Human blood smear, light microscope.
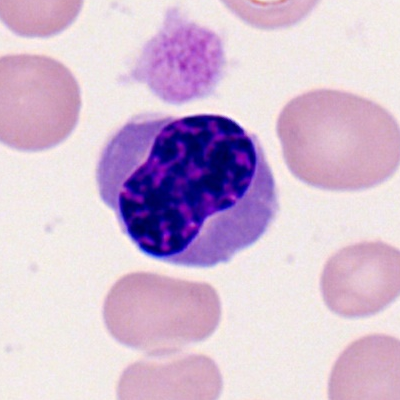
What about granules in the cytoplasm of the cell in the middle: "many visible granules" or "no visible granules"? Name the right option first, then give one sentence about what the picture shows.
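No visible granules. The cytoplasm shows no visible granules.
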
